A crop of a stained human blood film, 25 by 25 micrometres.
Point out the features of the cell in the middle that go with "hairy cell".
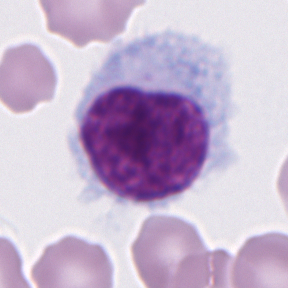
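This is a hairy cell. Its cytoplasm is plentiful and pale greyish-blue, with a faintly mottled blue texture and no distinct pink or purple granules.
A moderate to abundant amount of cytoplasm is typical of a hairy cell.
The nucleus, about 10 micrometres across, is roughly round to oval and has no lobes.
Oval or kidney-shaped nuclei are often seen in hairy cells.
The oval side of this nuclear outline matches that. The chromatin is dark purple and somewhat clumped, with paler patches lying between the clumps.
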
